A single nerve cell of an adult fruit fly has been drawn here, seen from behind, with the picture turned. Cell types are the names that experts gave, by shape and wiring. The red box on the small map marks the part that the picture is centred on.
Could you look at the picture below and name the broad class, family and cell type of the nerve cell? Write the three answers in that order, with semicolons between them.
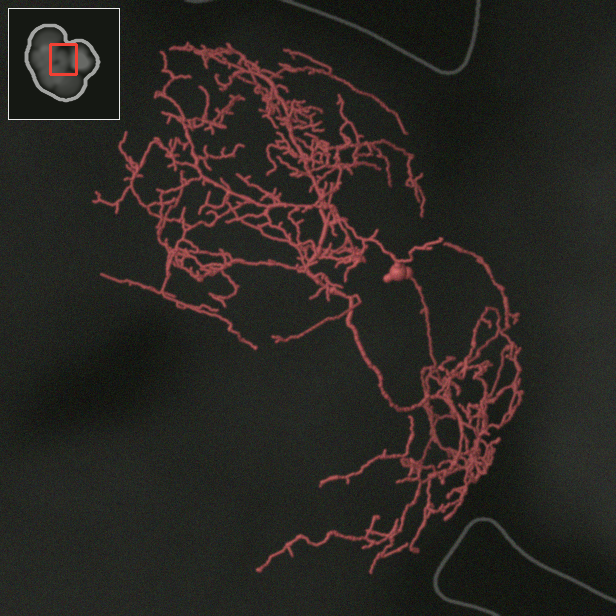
central-brain intrinsic neuron; hemilineage LB19; GNG557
